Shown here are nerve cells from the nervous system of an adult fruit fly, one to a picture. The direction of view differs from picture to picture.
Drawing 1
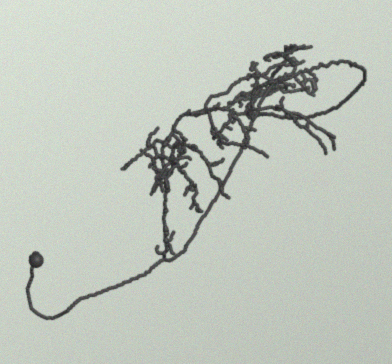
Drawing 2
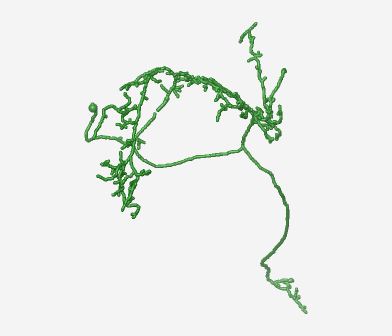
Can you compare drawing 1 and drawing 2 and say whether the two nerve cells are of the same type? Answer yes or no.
no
